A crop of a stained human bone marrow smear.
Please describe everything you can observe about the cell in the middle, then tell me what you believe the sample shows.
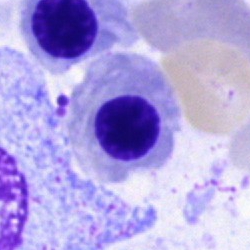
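Notice that the nucleus shows no visible nucleoli. Around it, the cytoplasm forms a moderately wide rim on every side, pale grey-blue and without granules. What you are looking at is an erythroblast.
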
